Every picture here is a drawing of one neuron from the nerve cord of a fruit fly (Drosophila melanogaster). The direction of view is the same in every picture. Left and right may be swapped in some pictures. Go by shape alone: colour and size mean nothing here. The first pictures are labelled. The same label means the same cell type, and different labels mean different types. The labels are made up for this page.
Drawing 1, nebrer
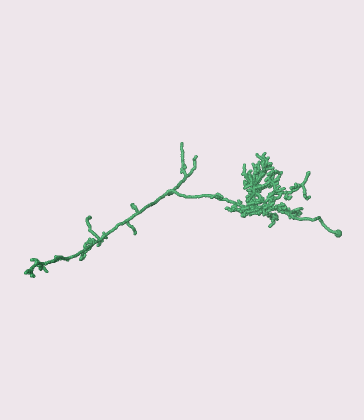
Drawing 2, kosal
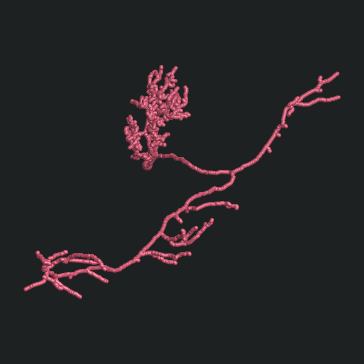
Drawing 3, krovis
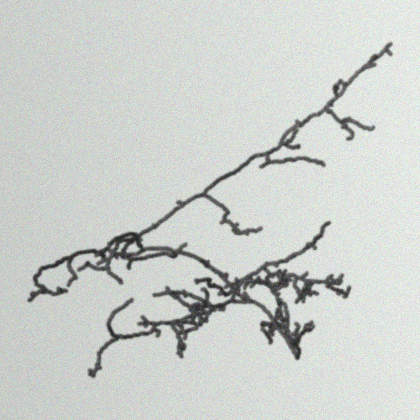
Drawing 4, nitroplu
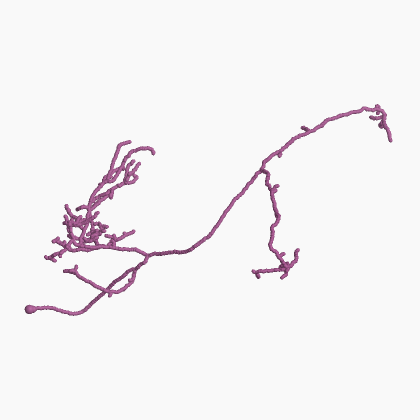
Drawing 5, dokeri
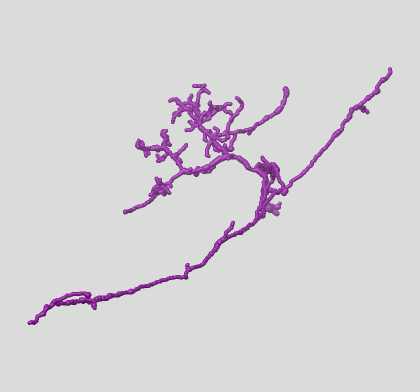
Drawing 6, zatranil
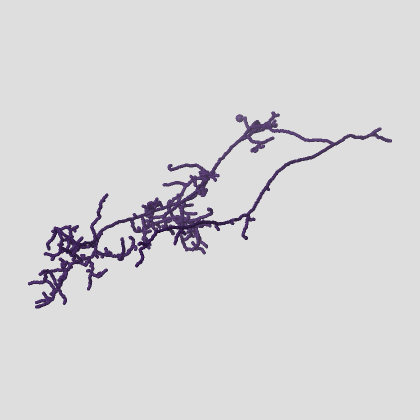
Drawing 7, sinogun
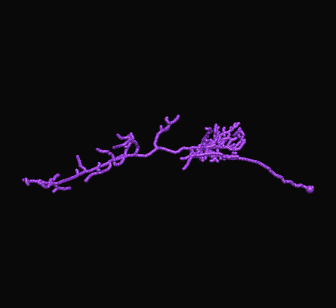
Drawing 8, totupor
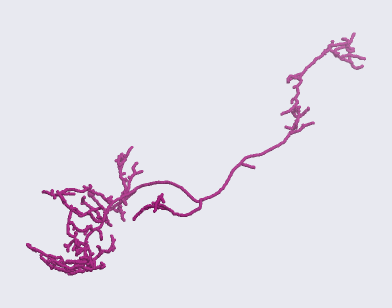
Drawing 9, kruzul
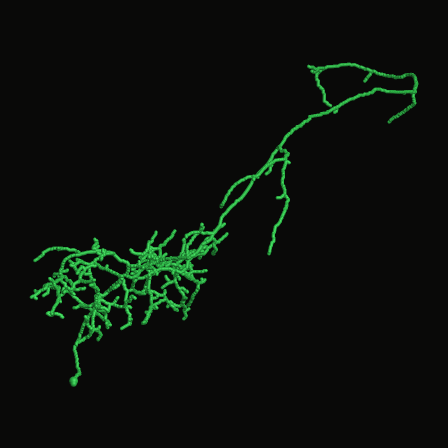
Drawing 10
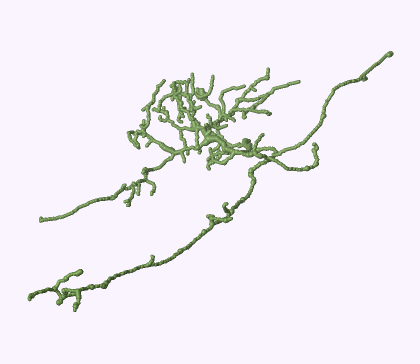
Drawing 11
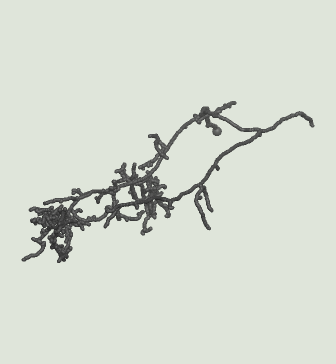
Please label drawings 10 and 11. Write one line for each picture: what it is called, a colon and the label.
10: dokeri
11: zatranil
